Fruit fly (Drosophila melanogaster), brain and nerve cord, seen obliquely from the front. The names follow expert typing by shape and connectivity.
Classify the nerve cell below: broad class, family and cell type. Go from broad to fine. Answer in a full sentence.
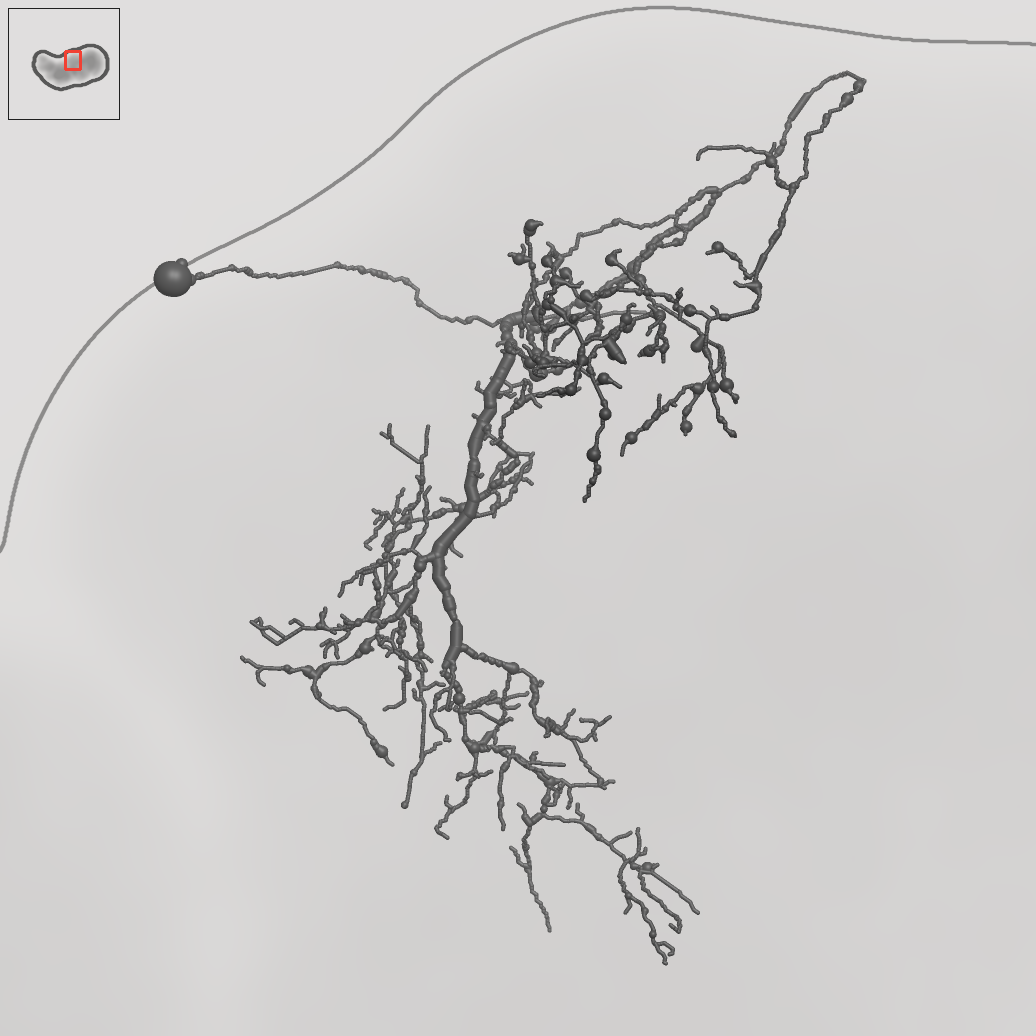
A central-brain intrinsic neuron of hemilineage SLPpl1, type CB3464.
